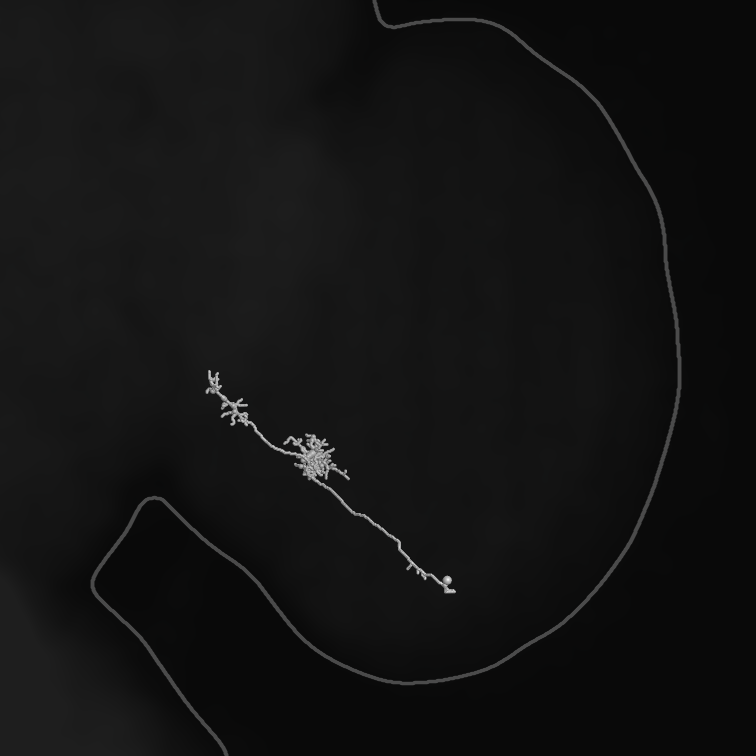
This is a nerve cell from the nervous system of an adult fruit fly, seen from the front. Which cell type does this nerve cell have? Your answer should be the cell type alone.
TmY20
